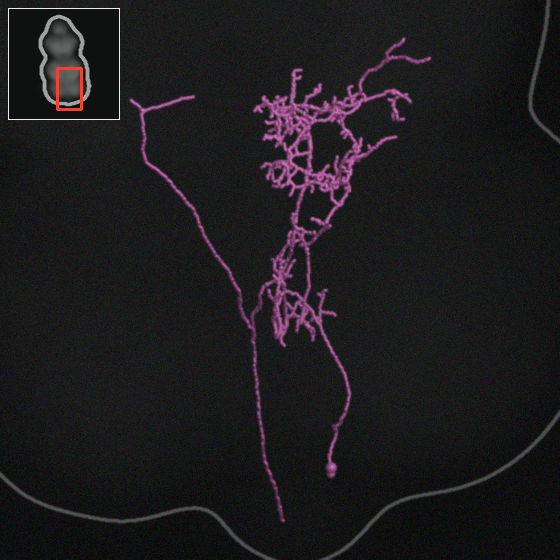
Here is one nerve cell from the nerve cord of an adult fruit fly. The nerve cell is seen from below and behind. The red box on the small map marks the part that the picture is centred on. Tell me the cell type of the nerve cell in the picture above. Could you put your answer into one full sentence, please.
This nerve cell is assigned to the cell type AN08B089.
